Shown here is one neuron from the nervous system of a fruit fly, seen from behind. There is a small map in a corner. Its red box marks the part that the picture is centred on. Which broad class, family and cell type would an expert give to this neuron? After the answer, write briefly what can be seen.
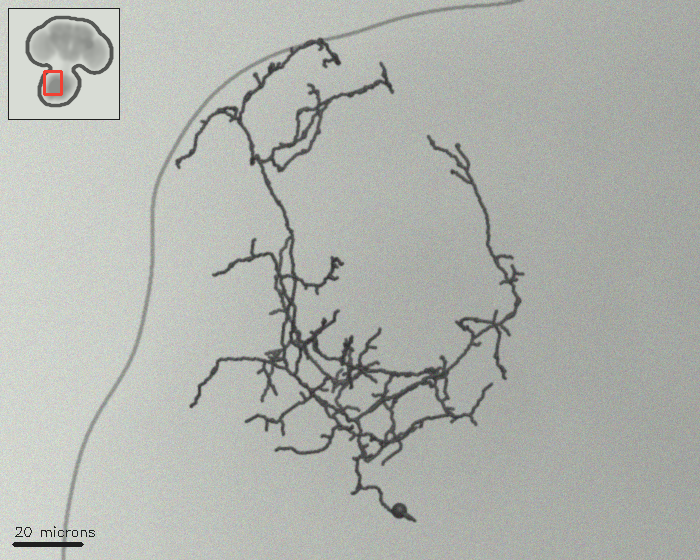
Its broad class is nerve-cord intrinsic neuron. The family is hemilineage 04B. The cell type is IN04B066. The cell body is at the bottom of the picture. By the scale bar it is about 140 microns tall in this view. Dozens of branch ends can be seen.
